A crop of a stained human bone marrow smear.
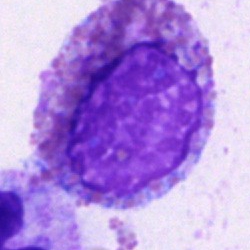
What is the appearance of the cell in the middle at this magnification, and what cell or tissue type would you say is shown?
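Outline: oval, with a slightly bumpy edge. The nucleus lies off-centre toward the lower right. Around it the cytoplasm forms a moderate rim, broadest at the upper left. Coarse purple-red granules pack the cytoplasm. Name: eosinophil.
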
